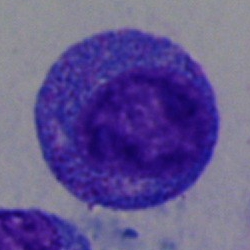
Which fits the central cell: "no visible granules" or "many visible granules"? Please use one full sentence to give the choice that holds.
Its cytoplasm contains many granules that can be seen.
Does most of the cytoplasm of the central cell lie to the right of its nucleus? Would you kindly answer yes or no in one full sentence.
No, to the left of its nucleus lies most of the cytoplasm.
